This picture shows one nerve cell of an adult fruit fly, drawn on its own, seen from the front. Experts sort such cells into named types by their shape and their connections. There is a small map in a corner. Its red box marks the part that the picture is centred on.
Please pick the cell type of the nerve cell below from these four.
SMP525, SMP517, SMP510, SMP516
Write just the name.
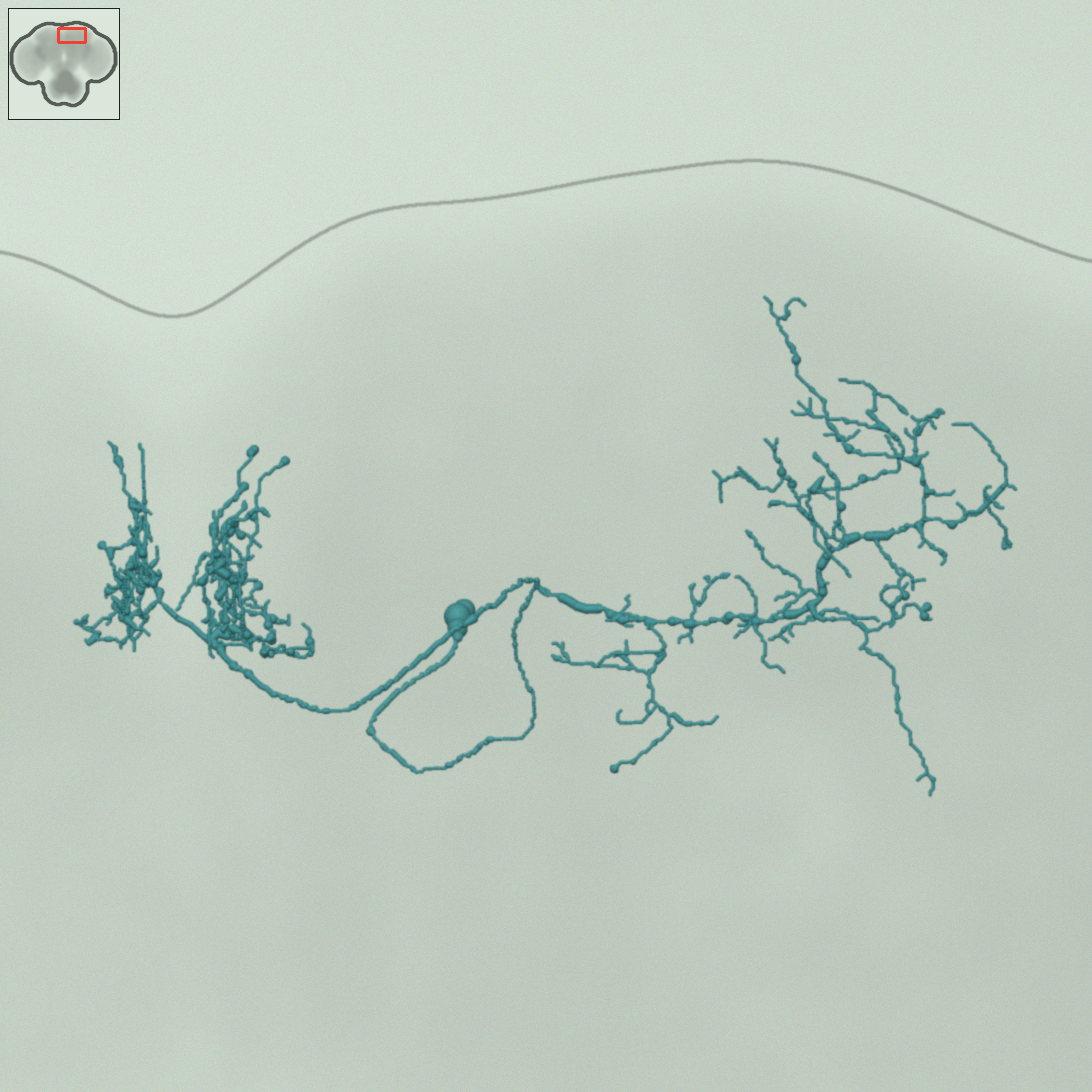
SMP510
